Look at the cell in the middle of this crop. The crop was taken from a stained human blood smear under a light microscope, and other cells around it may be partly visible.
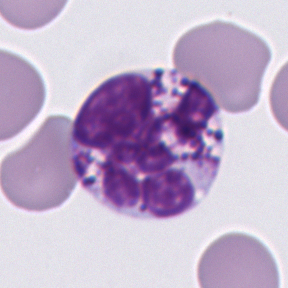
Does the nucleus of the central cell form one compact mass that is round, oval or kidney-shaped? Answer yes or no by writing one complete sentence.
No, instead of one mass, the nucleus consists of separate lobes.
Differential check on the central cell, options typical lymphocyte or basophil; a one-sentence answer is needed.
The cell under consideration, at the middle of the crop, is a basophil.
